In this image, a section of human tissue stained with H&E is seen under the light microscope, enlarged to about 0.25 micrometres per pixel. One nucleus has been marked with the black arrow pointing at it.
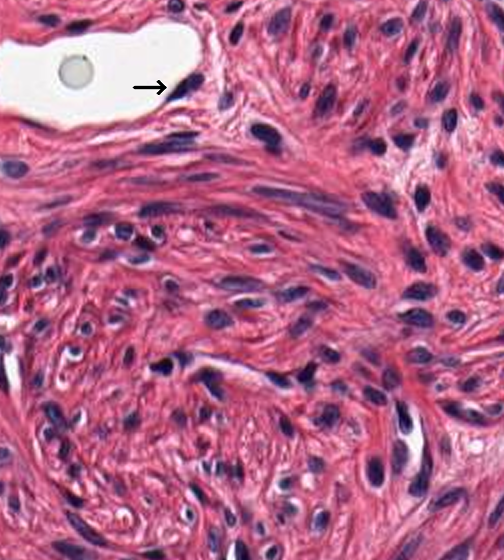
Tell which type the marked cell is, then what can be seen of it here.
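This is an endothelial cell. The nucleus stains dark and evenly, with no internal detail visible. The nucleus sits at the lumen surface and bulges slightly into the lumen. Almost no cytoplasm can be made out; at most a thin strip lines the lumen edge on either side of the nucleus. The cell lies directly against pink fibrous tissue that forms the wall around the lumen.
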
